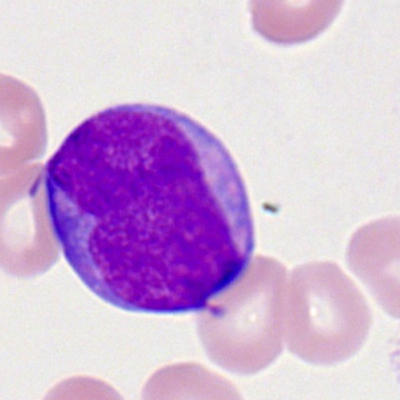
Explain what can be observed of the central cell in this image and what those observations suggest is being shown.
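The cell has a smooth outline that is round to slightly oval. Most of the cell is taken up by the nucleus, so the cytoplasm forms only a narrow rim. That cytoplasm is pale blue and shows no distinct granules. This cell is a myeloblast.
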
